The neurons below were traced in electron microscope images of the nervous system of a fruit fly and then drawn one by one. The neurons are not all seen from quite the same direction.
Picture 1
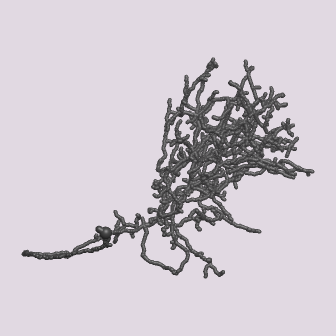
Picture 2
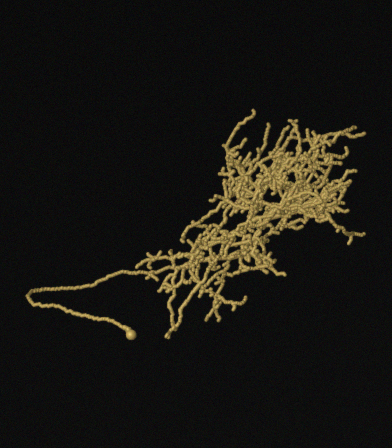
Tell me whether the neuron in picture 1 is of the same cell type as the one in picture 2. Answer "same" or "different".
same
